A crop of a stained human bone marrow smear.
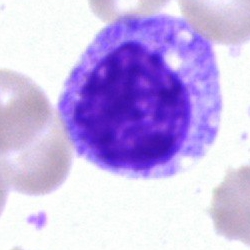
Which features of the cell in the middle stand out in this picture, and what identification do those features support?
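Start with the chromatin: it is dark purple, with paler patches scattered through it. The cytoplasm is blue-violet. Look closely and you'll see its texture is mottled and finely speckled. Toward the upper right, a few small clear vacuoles sit in that cytoplasm. This is a myelocyte.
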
